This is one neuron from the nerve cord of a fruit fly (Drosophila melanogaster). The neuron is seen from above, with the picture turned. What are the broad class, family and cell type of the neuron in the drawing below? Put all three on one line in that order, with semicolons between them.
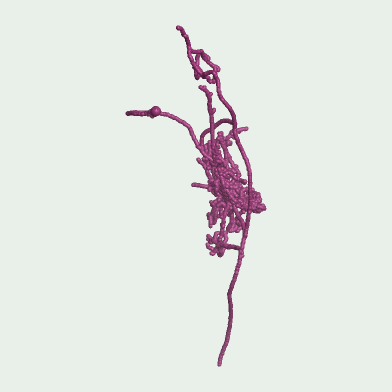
ascending neuron; hemilineage 19B; AN19B032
